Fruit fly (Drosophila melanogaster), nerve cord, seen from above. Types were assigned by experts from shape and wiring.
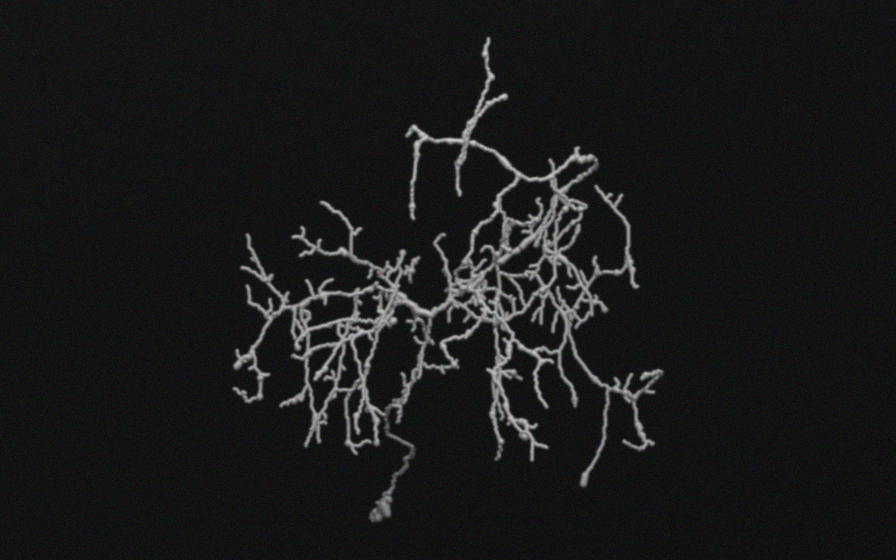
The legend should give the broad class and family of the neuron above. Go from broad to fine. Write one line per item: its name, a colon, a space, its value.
broad class: nerve-cord intrinsic neuron
family: hemilineage 06B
